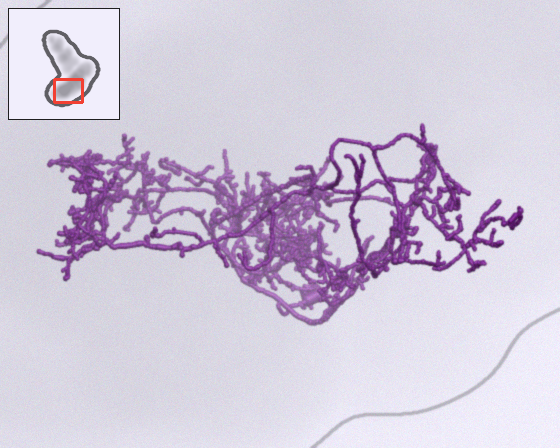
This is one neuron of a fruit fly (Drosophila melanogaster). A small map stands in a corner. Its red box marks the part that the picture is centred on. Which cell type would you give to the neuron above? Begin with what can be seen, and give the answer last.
Dozens of branch ends can be seen. As drawn here it is wider than it is tall. It is a central-brain intrinsic neuron. It is of cell type LHCENT11.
